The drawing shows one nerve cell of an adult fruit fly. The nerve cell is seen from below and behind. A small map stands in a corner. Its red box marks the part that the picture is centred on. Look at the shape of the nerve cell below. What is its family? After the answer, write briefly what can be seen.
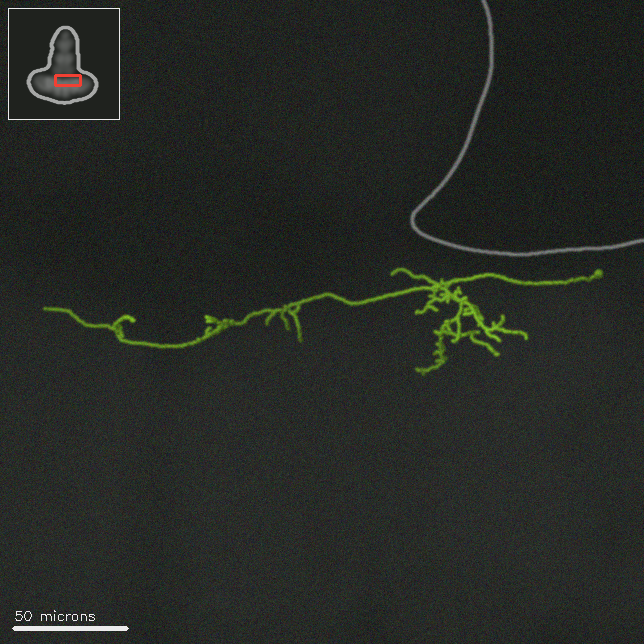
Its family is hemilineage LHp2. Its broad class is central-brain intrinsic neuron. The cell body can be seen on the right of the picture. From left to right in the picture it spans about 250 microns.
